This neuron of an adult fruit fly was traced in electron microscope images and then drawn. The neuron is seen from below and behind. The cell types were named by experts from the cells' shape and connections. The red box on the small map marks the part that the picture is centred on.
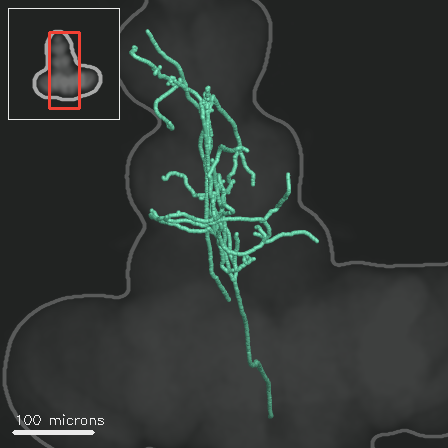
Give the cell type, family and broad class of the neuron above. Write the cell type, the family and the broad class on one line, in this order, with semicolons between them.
AN09A005; hemilineage 09A; ascending neuron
